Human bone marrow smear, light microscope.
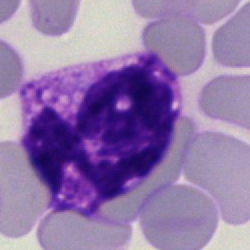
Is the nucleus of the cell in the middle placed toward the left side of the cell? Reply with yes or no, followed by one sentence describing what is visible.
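No. The cytoplasm is pale lilac and lies mostly toward the upper left of the cell.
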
